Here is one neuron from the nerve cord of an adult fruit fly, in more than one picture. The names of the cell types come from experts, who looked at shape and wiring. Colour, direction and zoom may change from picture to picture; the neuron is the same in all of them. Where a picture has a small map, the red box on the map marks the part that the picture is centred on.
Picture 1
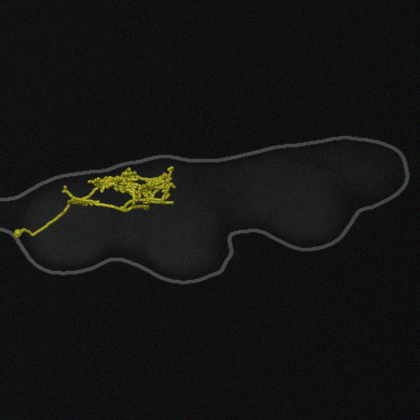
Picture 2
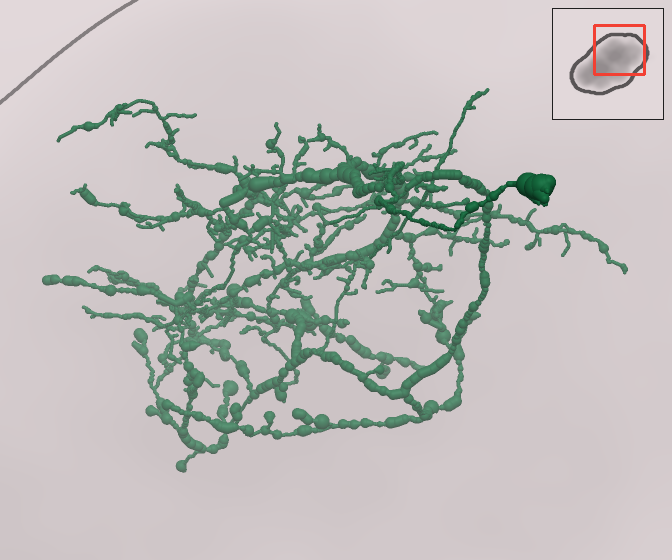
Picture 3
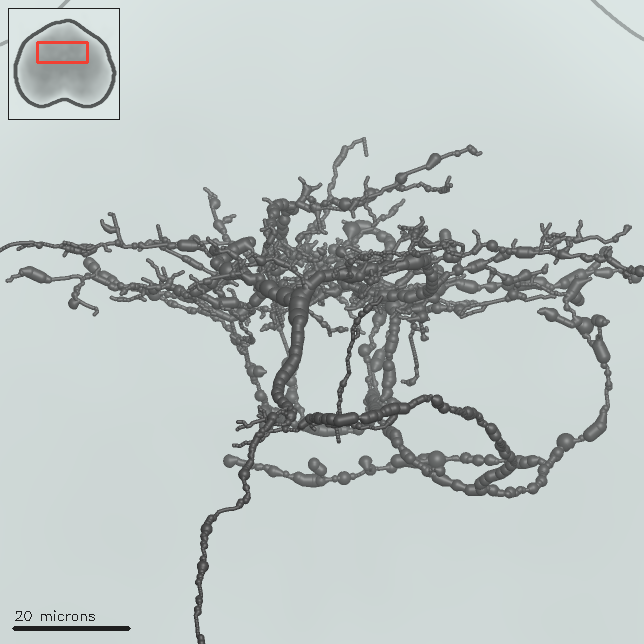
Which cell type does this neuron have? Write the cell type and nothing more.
IN07B030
